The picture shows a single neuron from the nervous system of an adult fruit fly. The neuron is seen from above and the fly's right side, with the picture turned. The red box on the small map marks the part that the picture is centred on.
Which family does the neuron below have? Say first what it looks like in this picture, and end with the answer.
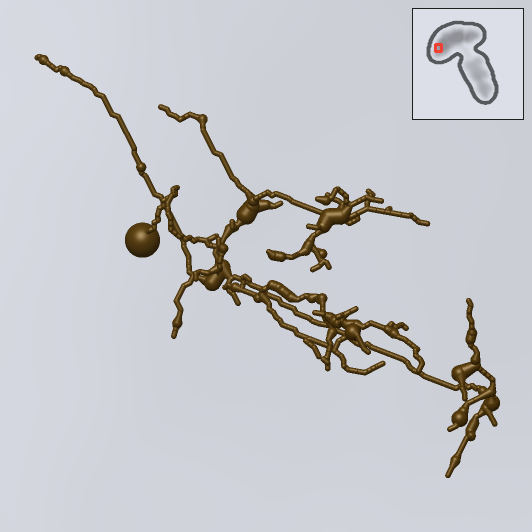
It is in the brain and does not reach the nerve cord. The cell body is on the left of the picture. This is an optic-lobe intrinsic neuron. The family is Mi.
